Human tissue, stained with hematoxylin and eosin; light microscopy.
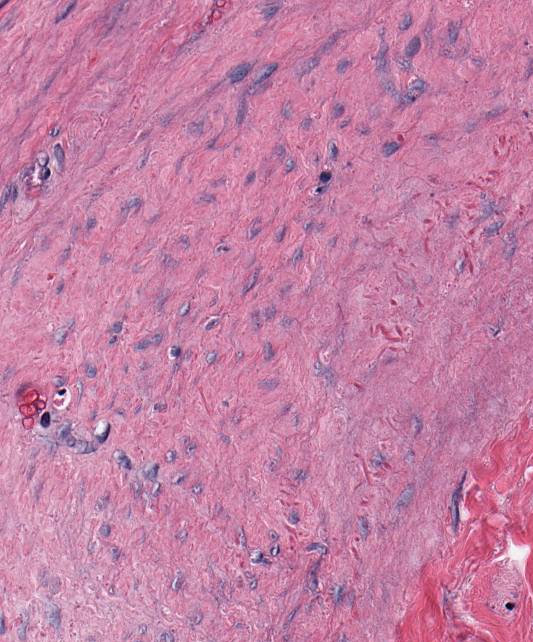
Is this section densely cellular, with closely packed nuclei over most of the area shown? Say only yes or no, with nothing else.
No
